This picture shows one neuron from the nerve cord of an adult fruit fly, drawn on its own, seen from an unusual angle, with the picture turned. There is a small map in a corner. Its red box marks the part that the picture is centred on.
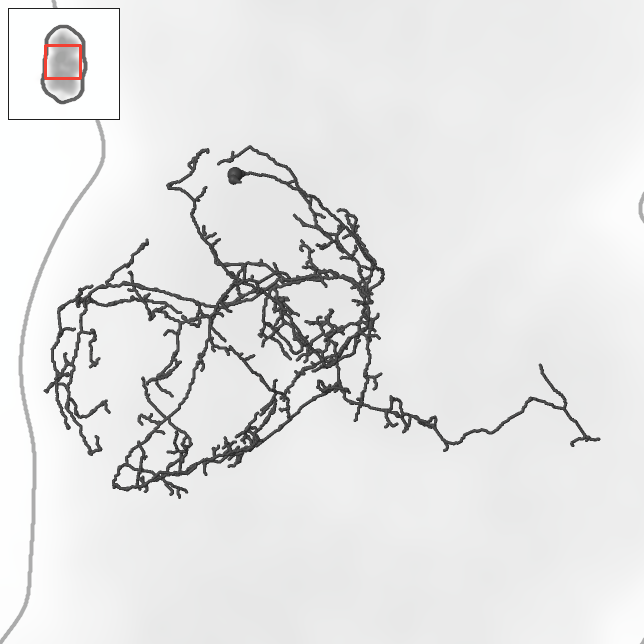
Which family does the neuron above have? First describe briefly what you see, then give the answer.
As drawn here it is wider than it is tall. This is a nerve-cord intrinsic neuron. The family is hemilineage 04B.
